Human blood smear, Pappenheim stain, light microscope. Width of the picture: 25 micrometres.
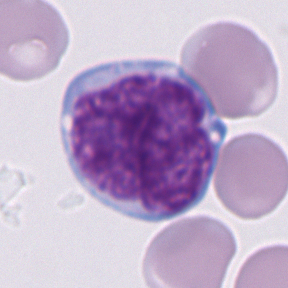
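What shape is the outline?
Round to slightly oval, with a smooth edge; the cell is about 15 micrometres across.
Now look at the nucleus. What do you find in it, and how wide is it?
A groove running vertically down its middle; it is about 13 micrometres across.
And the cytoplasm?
Pale blue, a narrow rim that is widest along the top edge.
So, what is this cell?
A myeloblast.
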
